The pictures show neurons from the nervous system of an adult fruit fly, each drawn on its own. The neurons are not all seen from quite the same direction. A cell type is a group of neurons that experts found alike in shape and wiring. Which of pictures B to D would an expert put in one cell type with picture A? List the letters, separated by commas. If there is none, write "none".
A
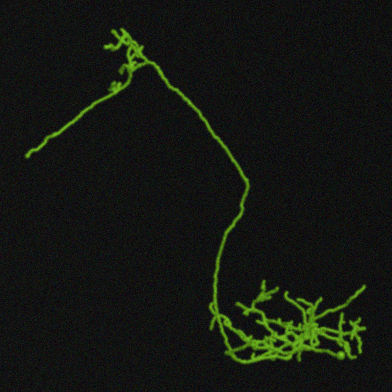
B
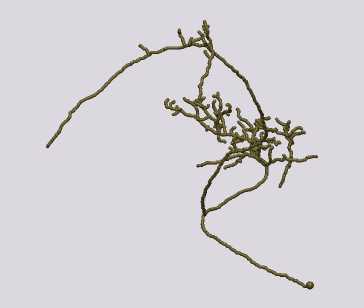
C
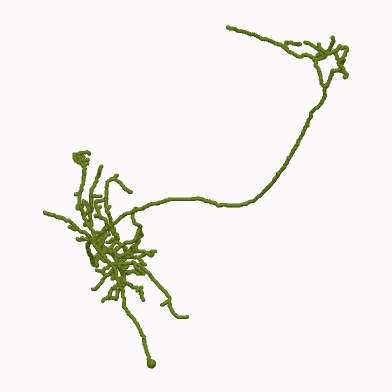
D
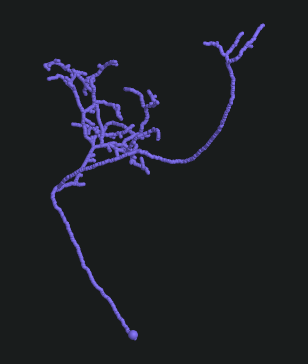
B, C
